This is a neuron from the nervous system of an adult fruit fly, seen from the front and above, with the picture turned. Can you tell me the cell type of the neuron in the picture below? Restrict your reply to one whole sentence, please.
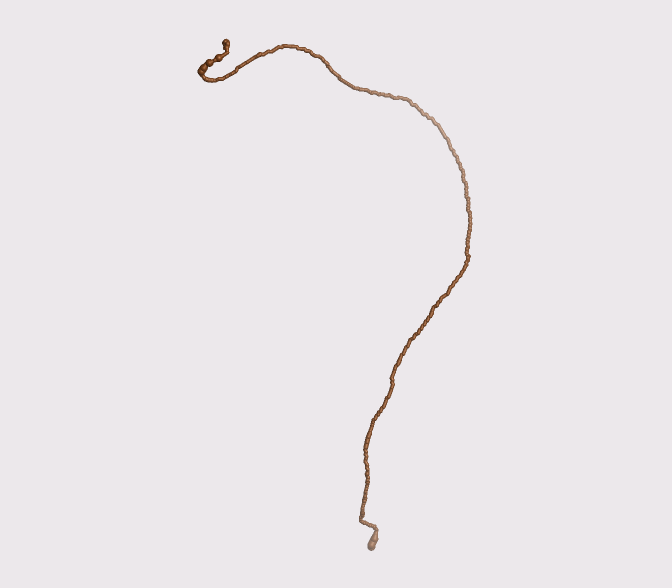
The cell type to which this neuron belongs is ORN_DA2.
